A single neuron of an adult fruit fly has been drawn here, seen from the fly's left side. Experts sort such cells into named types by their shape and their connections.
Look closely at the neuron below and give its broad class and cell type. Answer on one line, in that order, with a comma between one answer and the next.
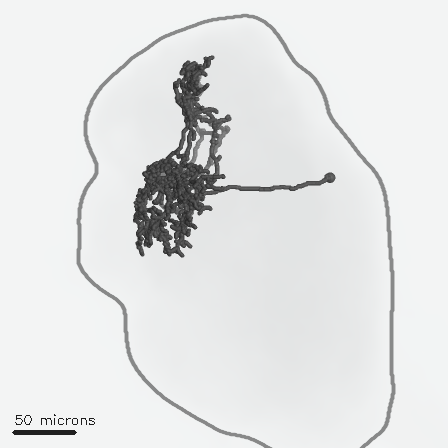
central-brain intrinsic neuron, AVLP574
